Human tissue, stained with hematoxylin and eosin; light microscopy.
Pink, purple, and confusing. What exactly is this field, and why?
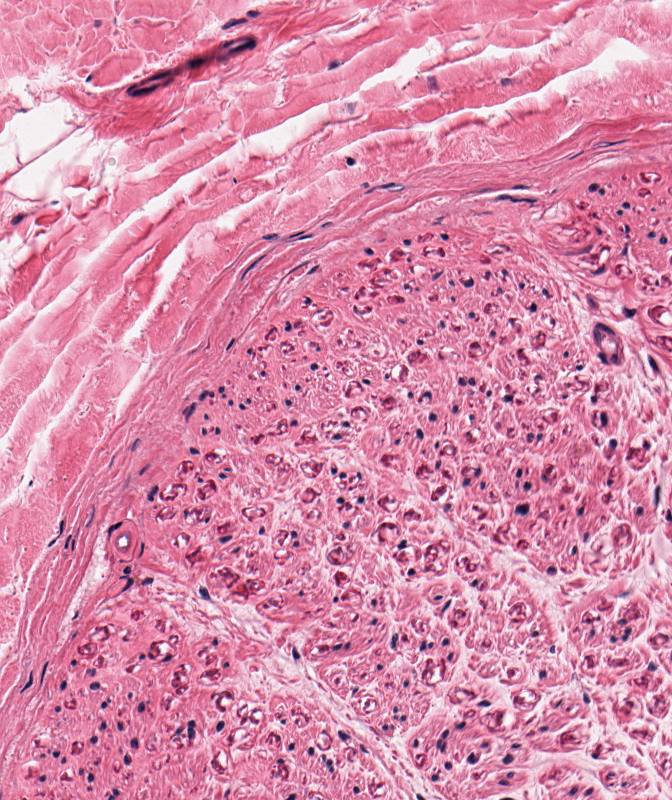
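So, mostly a nerve fascicle here, cut across, filling the centre and right. Each fibre shows a small pink core in a pale, clear ring.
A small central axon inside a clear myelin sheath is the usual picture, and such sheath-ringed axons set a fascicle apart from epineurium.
Small dark oval nuclei lie scattered among the fibres. A thin layer of flattened, spindle-nucleated cells curves round the upper left border.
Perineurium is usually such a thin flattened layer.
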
